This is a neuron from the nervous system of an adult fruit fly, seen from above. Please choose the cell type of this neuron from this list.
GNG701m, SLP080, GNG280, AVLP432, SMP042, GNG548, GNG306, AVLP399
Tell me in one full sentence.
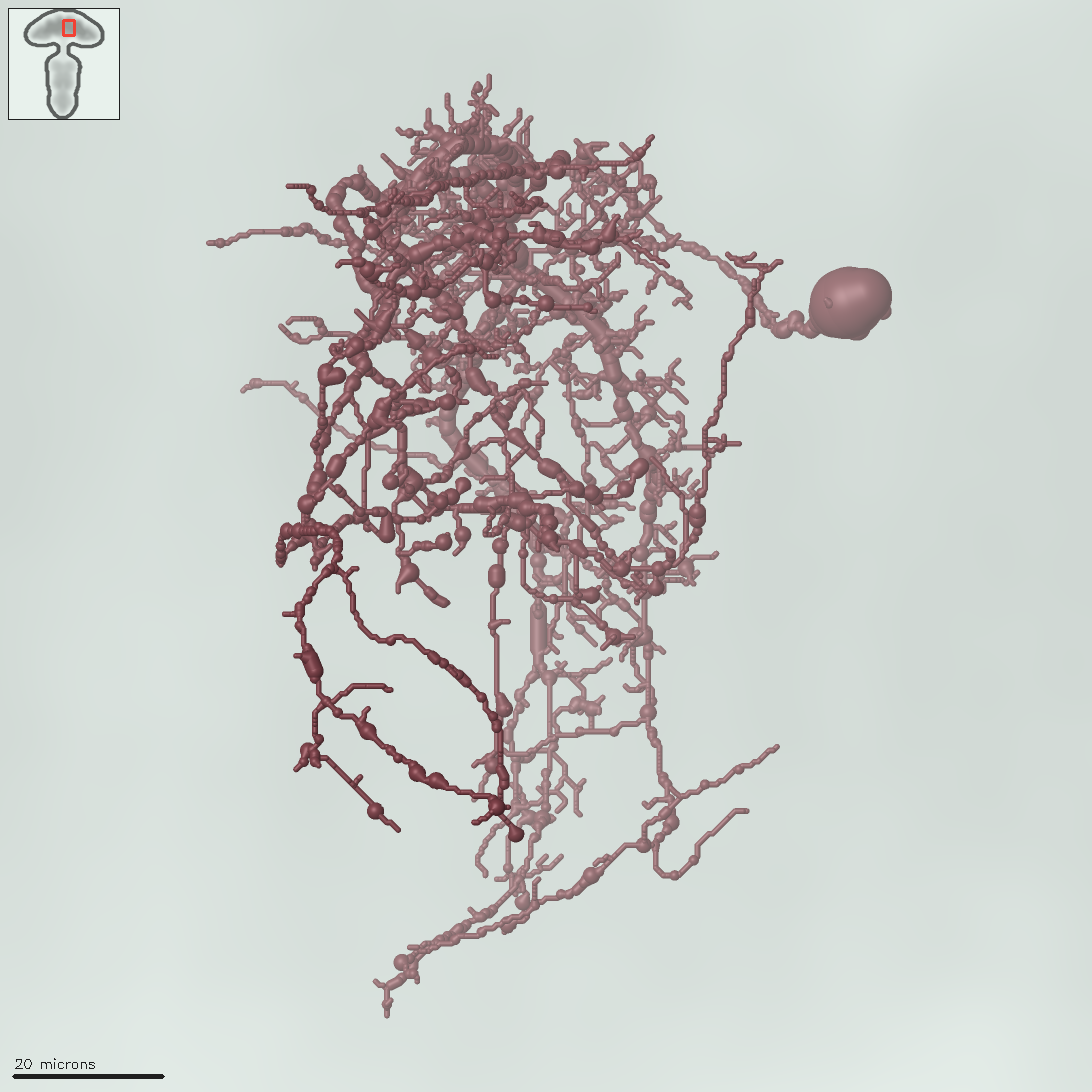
The cell type of this neuron is GNG548.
